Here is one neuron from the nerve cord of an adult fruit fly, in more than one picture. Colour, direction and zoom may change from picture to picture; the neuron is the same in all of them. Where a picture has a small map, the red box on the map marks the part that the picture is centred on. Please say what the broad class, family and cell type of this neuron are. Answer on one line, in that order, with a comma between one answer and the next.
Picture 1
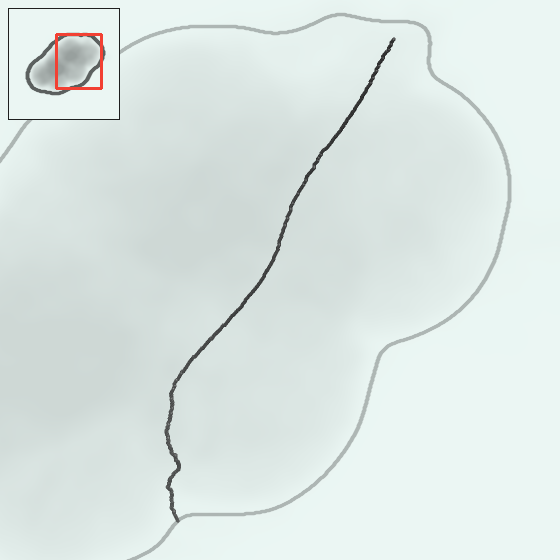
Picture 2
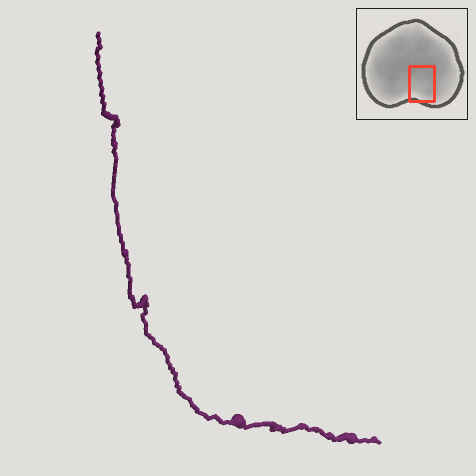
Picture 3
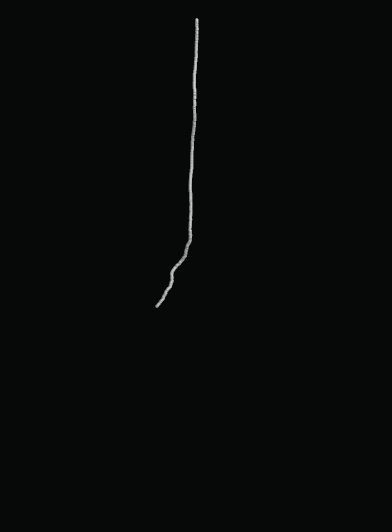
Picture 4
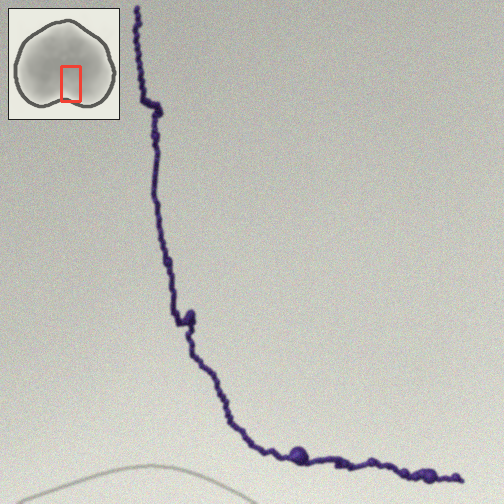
sensory neuron ascending to the brain, class gustatory, LgAG1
